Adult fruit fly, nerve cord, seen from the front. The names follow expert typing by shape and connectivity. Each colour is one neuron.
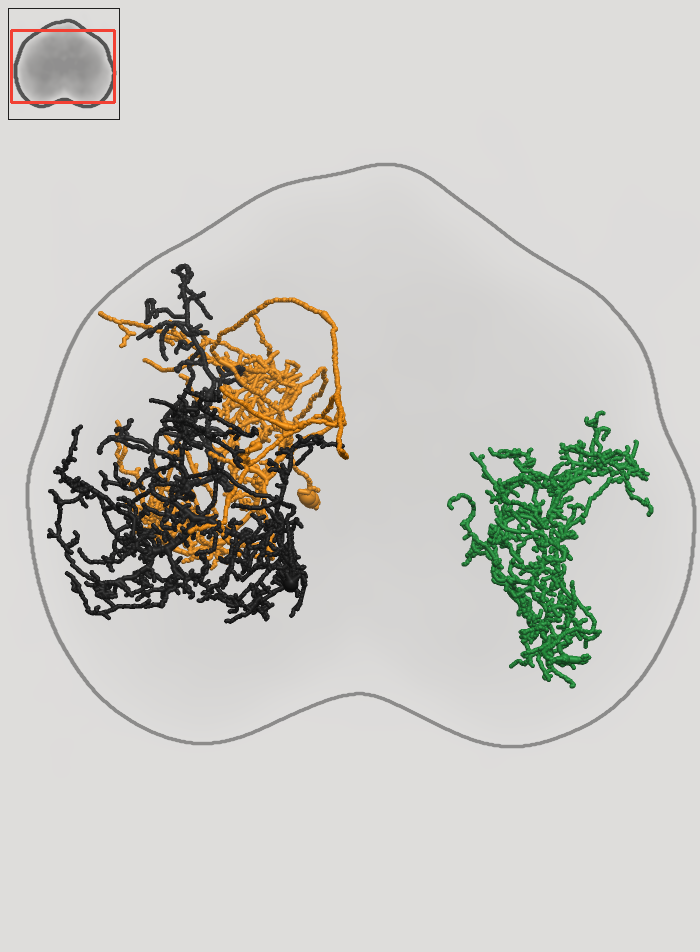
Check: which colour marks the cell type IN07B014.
black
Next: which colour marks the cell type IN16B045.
green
